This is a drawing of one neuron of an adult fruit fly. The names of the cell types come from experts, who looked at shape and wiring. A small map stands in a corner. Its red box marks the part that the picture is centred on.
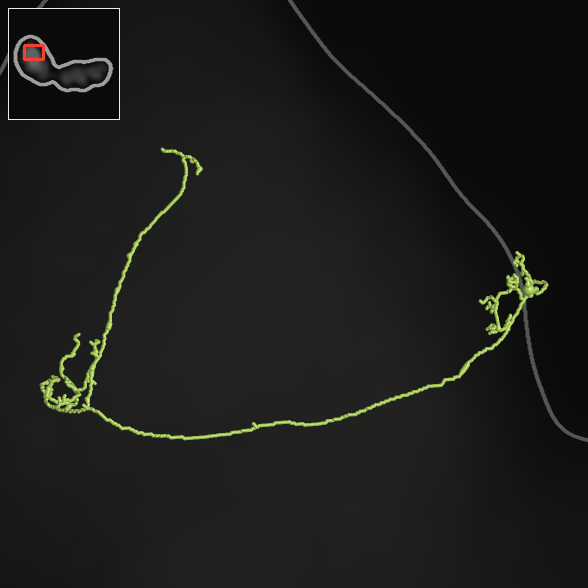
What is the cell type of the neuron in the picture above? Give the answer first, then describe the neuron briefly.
It is of cell type KCa'b'-m. This is a central-brain intrinsic neuron. Its cell body lies on the right of the picture. In this view it is wider than it is tall.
